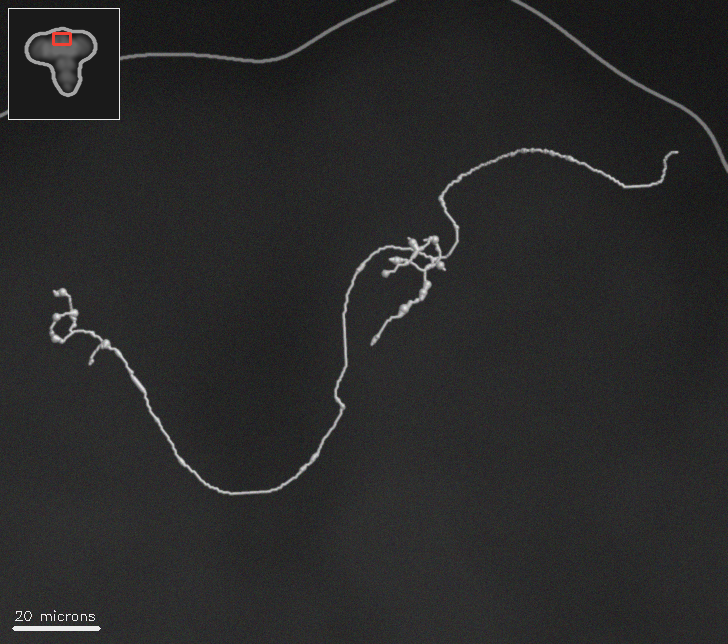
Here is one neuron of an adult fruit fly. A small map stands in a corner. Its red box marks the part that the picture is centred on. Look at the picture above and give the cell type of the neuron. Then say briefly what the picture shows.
Its cell type is ORN_VC3. This is a sensory neuron entering the brain. The drawing shows no cell body. By the scale bar it is about 150 microns wide in this view. It has a dozen or fewer branch ends.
